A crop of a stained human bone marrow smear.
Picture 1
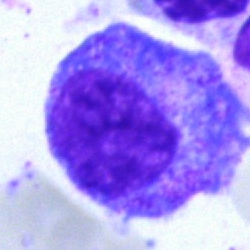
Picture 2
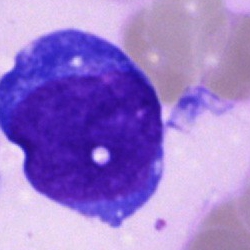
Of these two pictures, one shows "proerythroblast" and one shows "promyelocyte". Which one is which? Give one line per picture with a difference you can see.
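Picture 1 – promyelocyte. Fine purple-pink granules are scattered through the cytoplasm.
Picture 2 – proerythroblast. No granules can be seen in the cytoplasm.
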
